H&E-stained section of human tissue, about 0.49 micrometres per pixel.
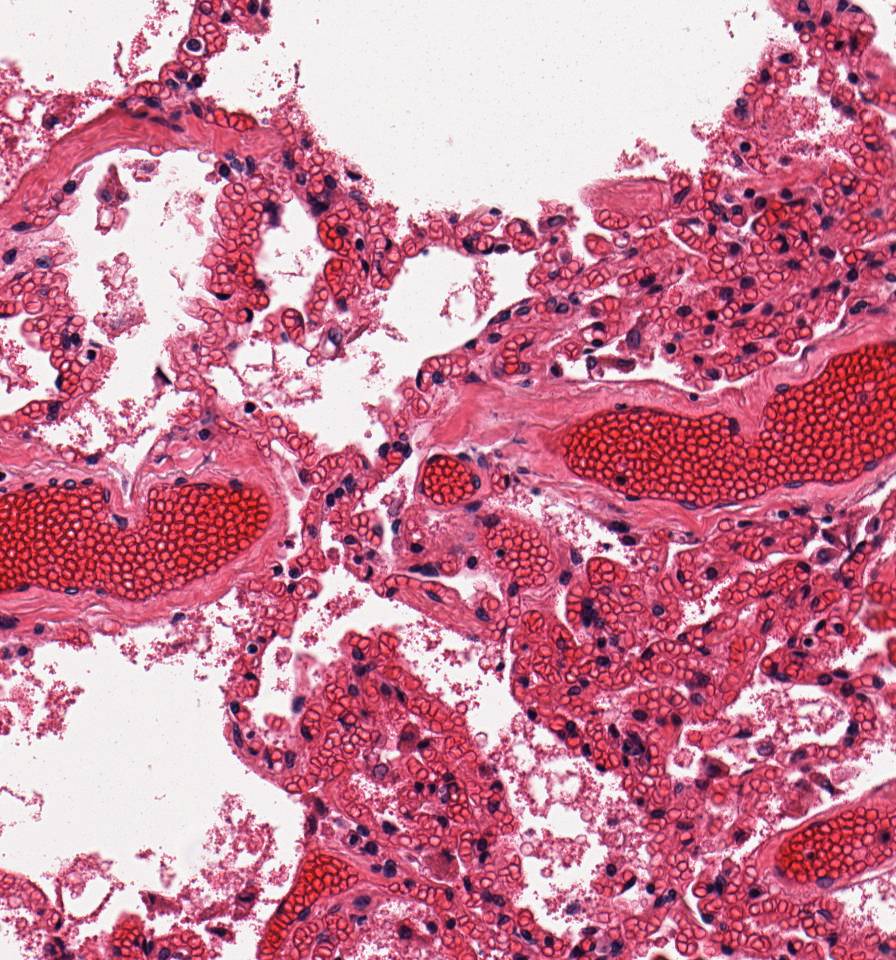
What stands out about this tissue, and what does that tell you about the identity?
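First, look at the thin walls between the spaces, crowded with red blood cells in rows and clusters. Small dark round to oval nuclei are scattered along them throughout. In the lower right corner sits a third, smaller vessel packed with red blood cells. There are no glands or cartilage anywhere. This is lung.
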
